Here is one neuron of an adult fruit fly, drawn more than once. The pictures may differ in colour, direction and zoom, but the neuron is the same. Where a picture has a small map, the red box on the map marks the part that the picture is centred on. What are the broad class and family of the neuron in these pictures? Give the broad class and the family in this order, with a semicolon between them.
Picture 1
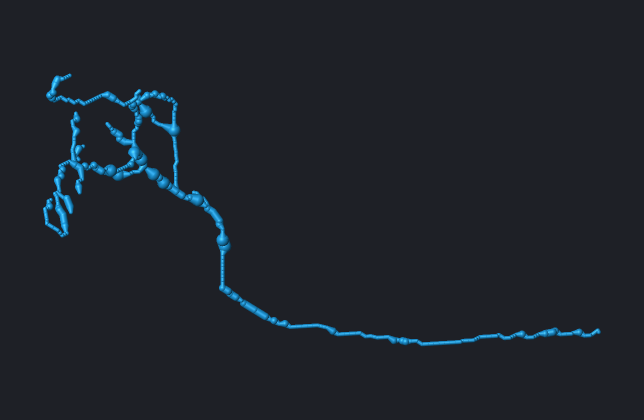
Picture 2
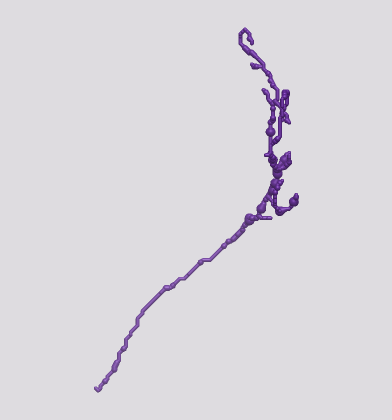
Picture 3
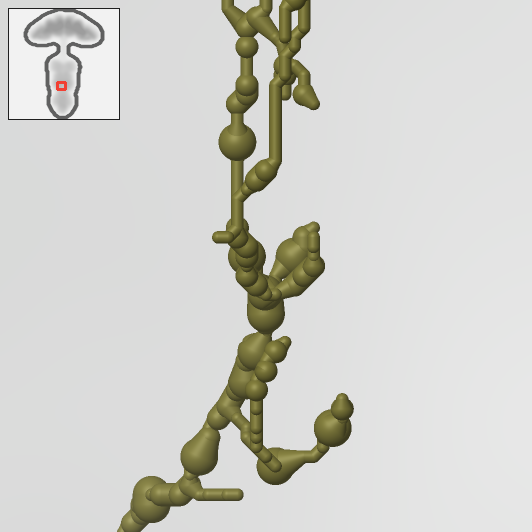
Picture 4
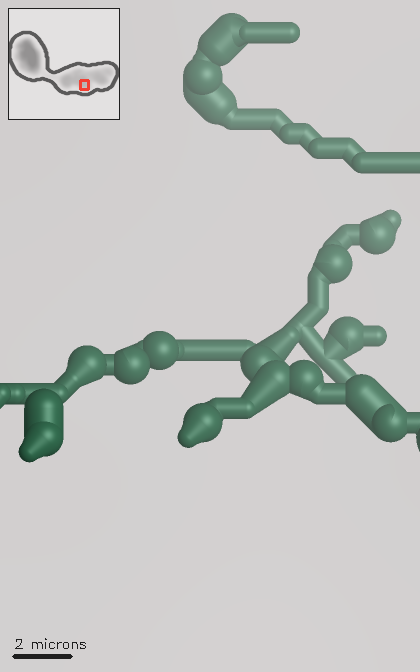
sensory neuron entering the nerve cord; class mechanosensory tactile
